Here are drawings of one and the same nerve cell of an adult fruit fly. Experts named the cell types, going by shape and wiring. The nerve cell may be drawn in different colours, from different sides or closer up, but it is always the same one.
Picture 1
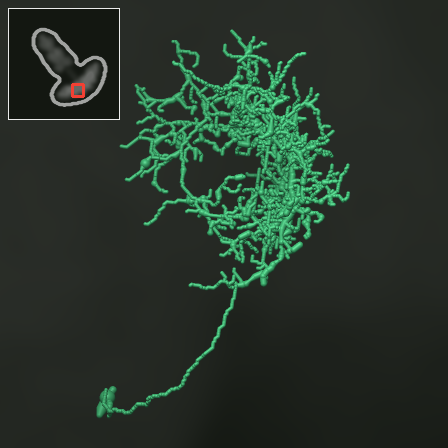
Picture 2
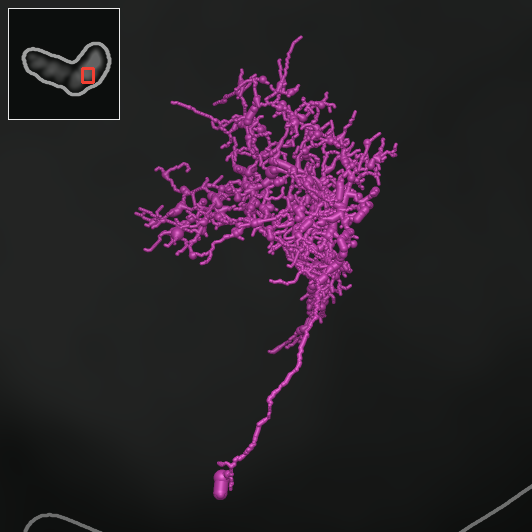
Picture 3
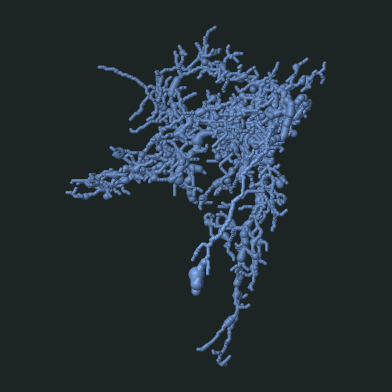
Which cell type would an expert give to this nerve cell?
CB2465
